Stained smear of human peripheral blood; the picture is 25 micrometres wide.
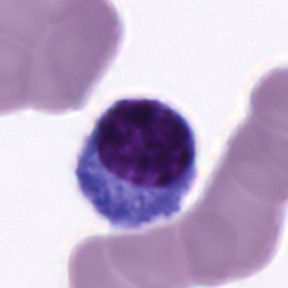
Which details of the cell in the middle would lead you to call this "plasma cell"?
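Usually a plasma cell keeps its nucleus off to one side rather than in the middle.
That fits here: the nucleus is pushed toward the upper right, and the cytoplasm makes a crescent that's widest on the lower left. Otherwise, the chromatin is dark purple and coarsely clumped, the cytoplasm is a deep blue, and the cell is about 11 micrometres across.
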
